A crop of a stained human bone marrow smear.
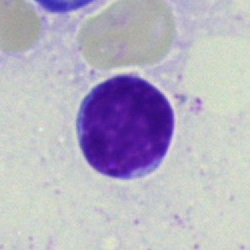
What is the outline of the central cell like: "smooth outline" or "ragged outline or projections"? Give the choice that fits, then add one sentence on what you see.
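Smooth outline. The cell outline is round and smooth.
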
